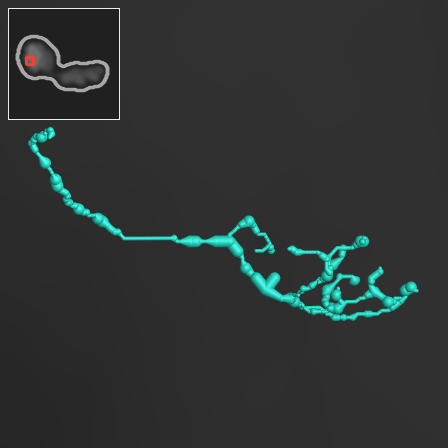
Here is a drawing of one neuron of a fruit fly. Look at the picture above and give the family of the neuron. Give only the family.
class olfactory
